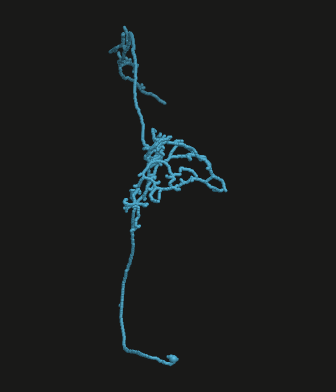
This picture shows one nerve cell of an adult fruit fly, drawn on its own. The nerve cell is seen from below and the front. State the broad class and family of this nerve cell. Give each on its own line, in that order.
central-brain intrinsic neuron
hemilineage LB5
